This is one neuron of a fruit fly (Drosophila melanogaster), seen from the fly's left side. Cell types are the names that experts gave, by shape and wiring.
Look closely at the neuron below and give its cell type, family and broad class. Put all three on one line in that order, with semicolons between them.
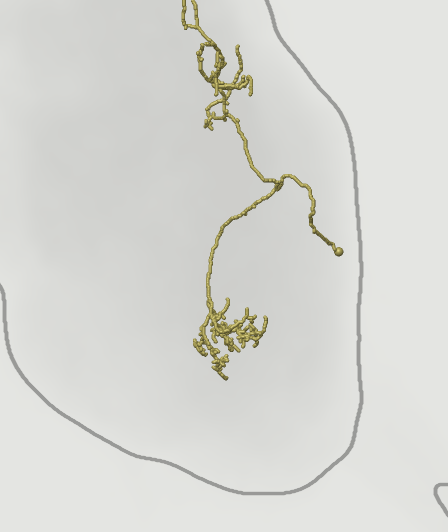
LoVP10; hemilineage VLPp&l1_lateral; visual projection neuron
